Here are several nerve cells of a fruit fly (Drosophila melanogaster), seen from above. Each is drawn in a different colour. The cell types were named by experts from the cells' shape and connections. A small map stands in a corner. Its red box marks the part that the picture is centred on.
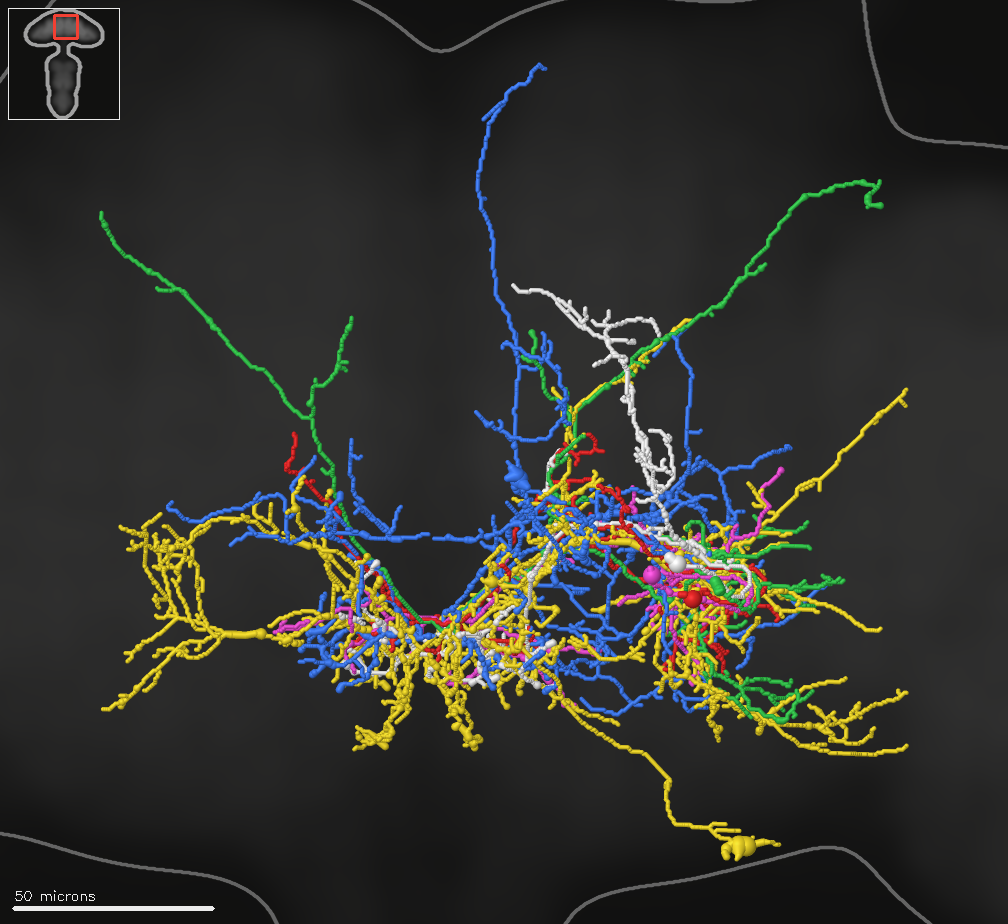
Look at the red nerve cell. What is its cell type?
CL173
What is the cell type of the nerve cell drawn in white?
IB042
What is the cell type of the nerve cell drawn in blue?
IB050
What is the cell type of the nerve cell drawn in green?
CL172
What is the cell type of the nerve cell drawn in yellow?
IB109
